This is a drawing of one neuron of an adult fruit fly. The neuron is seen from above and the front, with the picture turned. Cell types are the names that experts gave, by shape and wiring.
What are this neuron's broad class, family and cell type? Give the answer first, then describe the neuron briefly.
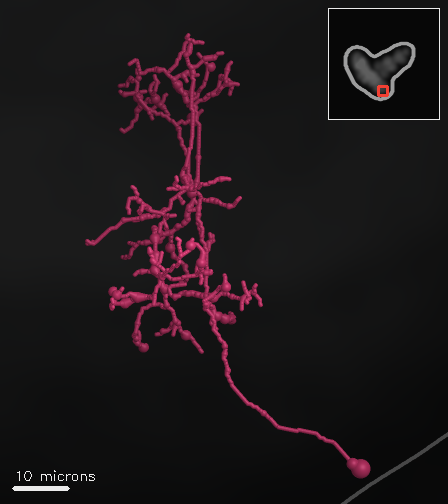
Its broad class is optic-lobe intrinsic neuron. The family is Mi. The cell type is Mi14. The cell body can be seen at the lower right of the picture. By the scale bar it is about 80 microns tall in this view. Dozens of branch ends can be seen.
